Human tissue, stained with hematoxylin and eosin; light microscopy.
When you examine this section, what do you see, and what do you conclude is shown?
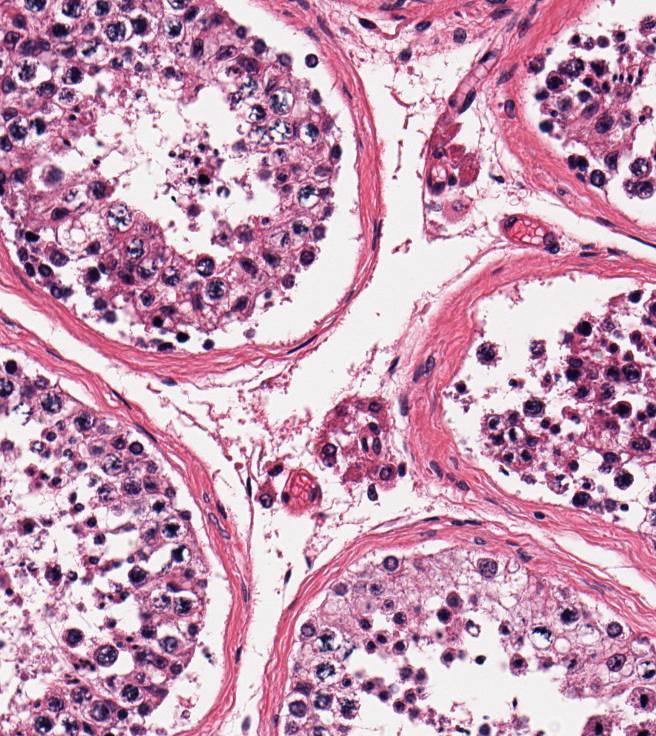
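Cut in cross-section, several rounded tubules fill the field, with narrow interstitial spaces between them that meet near the centre. A thick band of pink, layered fibrous tissue with flattened, spindle-shaped nuclei surrounds each tubule. Small clusters of polygonal cells with pink cytoplasm and round nuclei lie in the interstitium at the centre. This is testis.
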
